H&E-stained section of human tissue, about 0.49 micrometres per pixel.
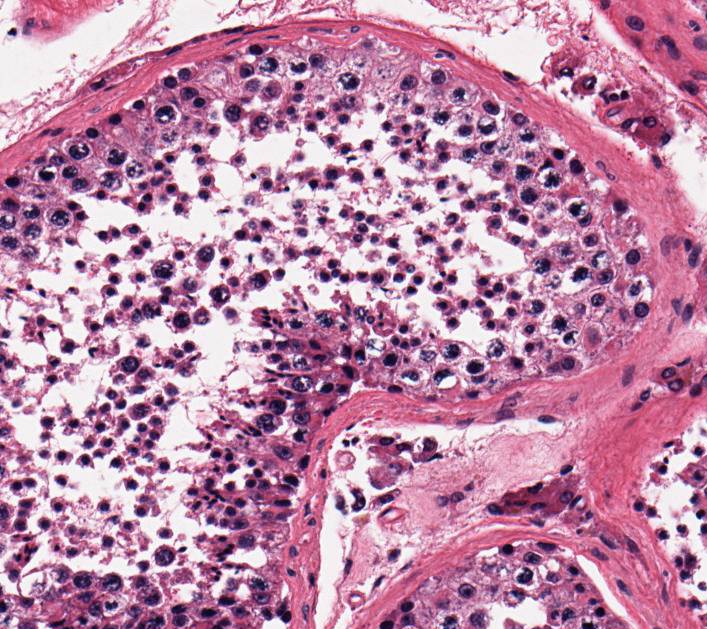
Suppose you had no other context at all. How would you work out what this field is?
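That's a seminiferous tubule, the large rounded one filling most of the field. Its lining decides it: many layers of rounded cells reach from the wall far toward the centre, where most have small, dark, round nuclei.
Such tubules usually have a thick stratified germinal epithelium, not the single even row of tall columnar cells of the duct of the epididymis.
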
